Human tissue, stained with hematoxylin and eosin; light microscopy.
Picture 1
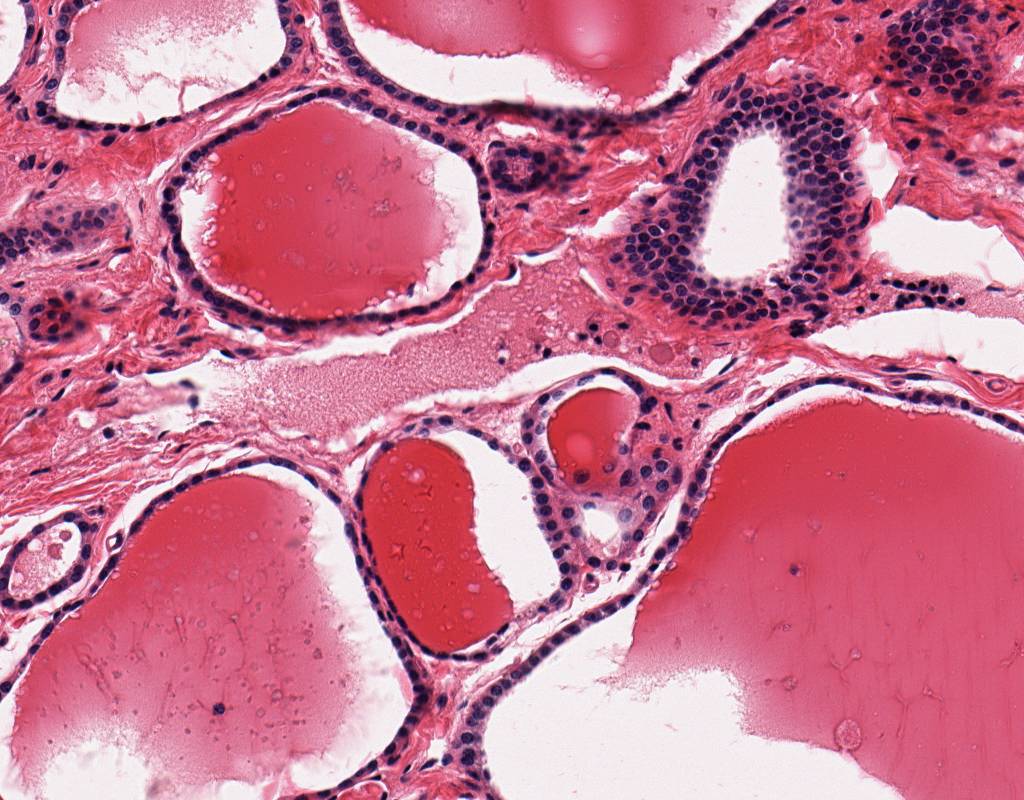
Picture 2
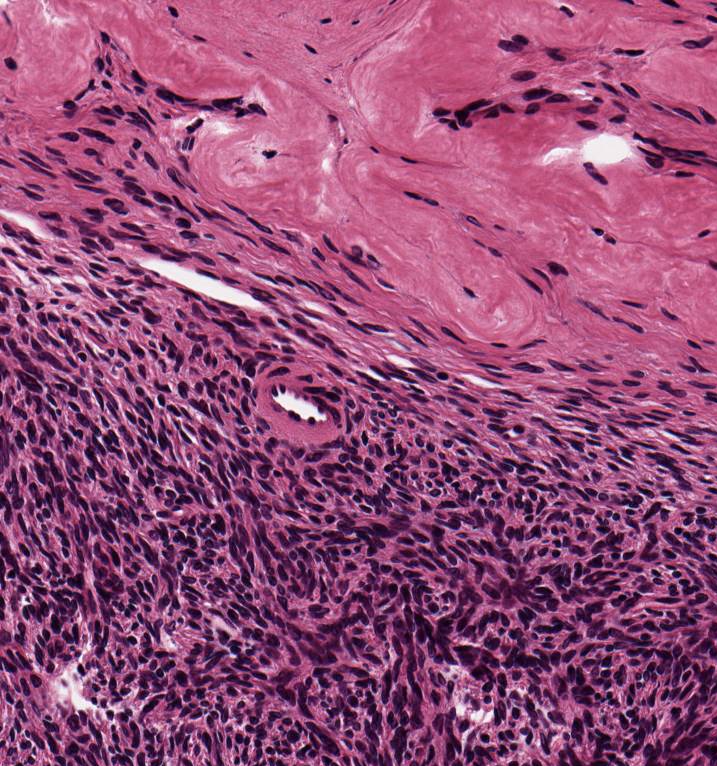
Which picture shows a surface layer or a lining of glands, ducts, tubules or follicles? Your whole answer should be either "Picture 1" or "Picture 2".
Picture 1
